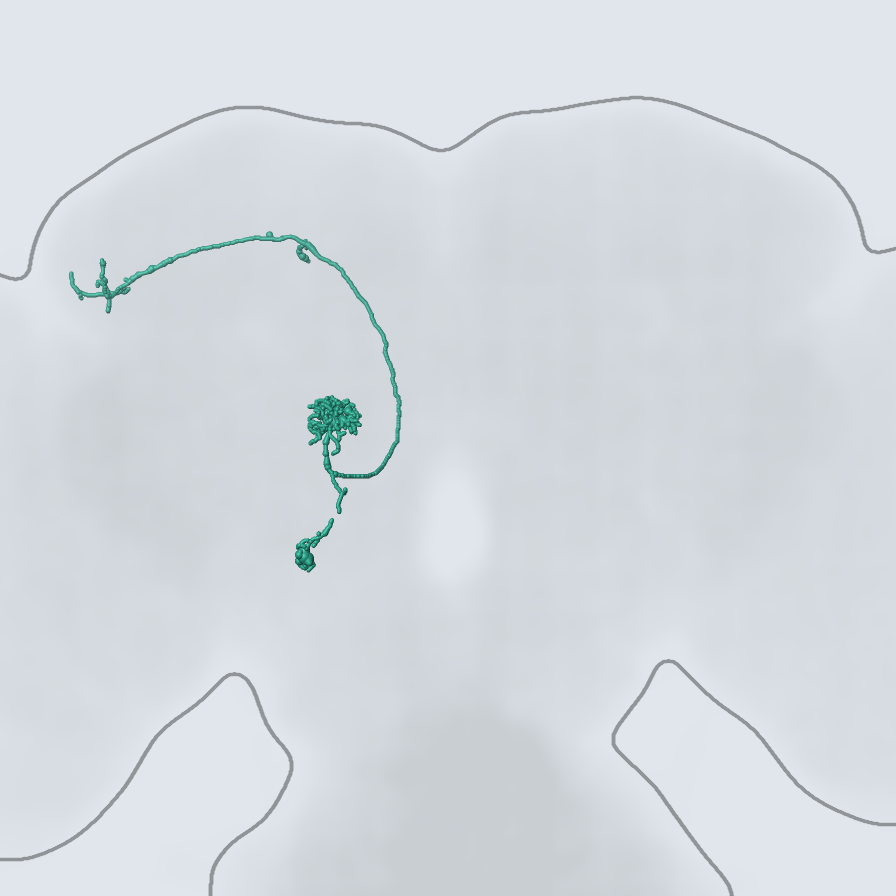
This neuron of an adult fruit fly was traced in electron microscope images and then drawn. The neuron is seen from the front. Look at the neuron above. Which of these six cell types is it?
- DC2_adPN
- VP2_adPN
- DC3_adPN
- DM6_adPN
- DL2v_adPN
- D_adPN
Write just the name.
D_adPN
